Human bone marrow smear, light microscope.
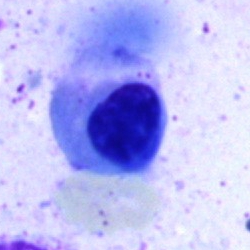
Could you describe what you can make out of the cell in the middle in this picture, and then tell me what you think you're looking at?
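Here the nucleus sits off-centre, toward the right side of the cell, its chromatin dark purple and dense. The cytoplasm, moderate in amount, stains blue and is largely free of granules. This cell is an erythroblast.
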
